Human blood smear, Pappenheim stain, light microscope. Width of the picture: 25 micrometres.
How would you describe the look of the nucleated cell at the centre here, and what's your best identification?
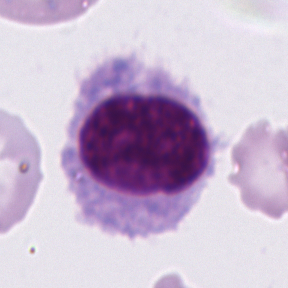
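Border ragged, with fine hair-like projections all the way round. Cytoplasm pale greyish blue. Nucleus a single unlobed mass, oval in outline, about 11 by 9 micrometres. Chromatin dark purple, finely clumped. Cell about 16 by 13 micrometres, the nucleus occupying about 50% of its area. This is a hairy cell.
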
